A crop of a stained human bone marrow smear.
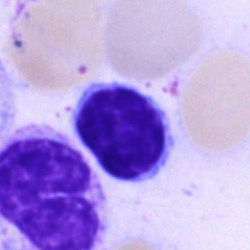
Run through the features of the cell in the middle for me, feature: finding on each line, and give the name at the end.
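Outline: smooth and rounded
Chromatin: dense, dark purple, coarsely clumped
Cytoplasm: only a very thin rim around the nucleus
Rim colour: pale blue
Name: lymphocyte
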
